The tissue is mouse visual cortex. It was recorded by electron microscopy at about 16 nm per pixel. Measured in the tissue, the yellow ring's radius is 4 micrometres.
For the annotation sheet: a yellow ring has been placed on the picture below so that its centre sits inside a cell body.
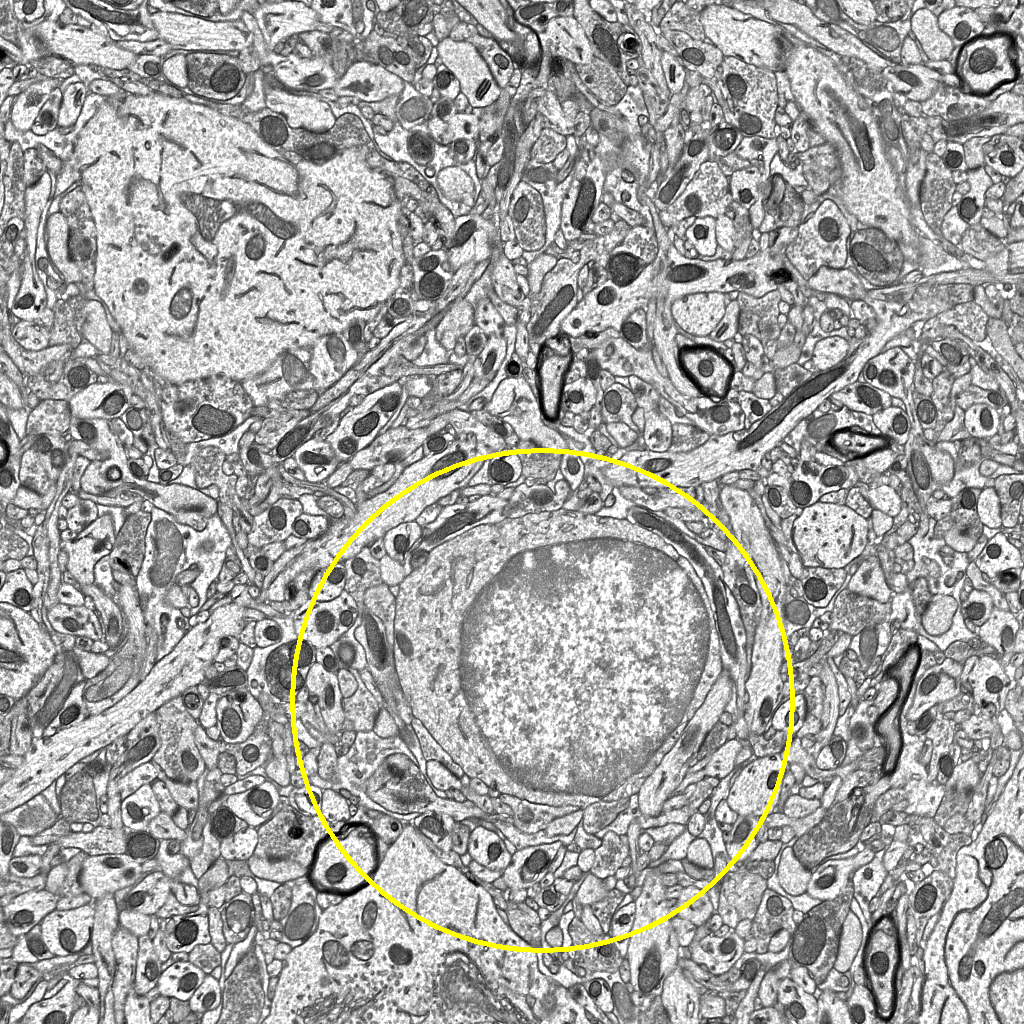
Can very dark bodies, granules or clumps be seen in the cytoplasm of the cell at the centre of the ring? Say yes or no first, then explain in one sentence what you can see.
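No. No dark dense granules are seen in the cytoplasm.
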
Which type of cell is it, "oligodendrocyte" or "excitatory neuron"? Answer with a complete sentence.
The cell at the ring's centre is an oligodendrocyte.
